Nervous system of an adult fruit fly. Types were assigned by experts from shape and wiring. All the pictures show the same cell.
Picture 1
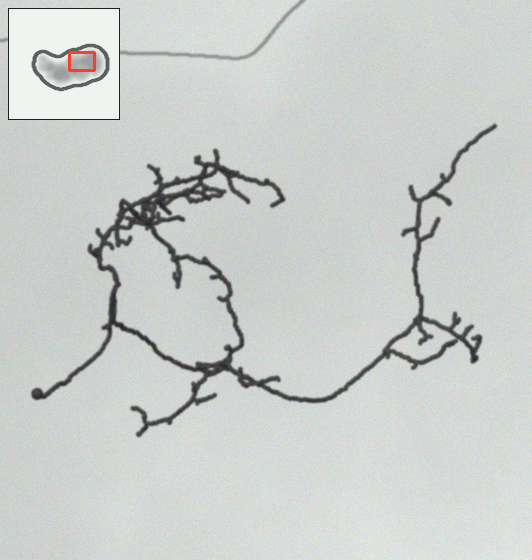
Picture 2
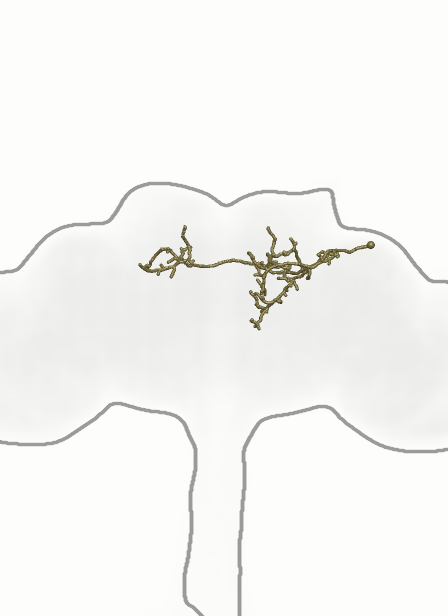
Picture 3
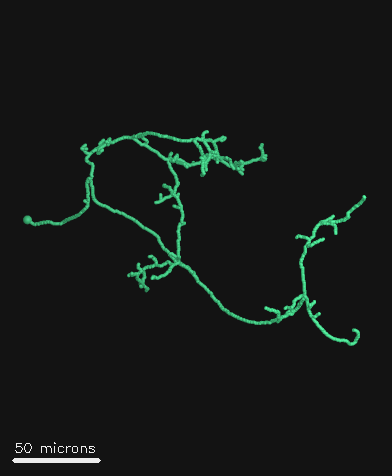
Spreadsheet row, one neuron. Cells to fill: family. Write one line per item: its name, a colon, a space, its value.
family: hemilineage AOTUv4_dorsal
